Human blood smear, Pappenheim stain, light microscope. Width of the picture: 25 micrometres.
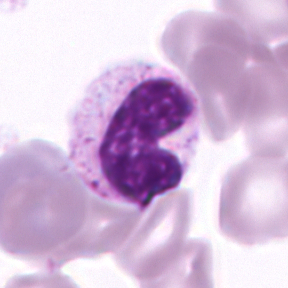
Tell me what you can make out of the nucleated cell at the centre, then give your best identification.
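Pale pink cytoplasm, scattered throughout with fine pink-violet granules, fills this cell of about 12 micrometres across. Its kidney-shaped nucleus has a notch opening toward the right. Set off-centre, the nucleus leaves the rim of cytoplasm widest on the left side. It is a band neutrophil.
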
